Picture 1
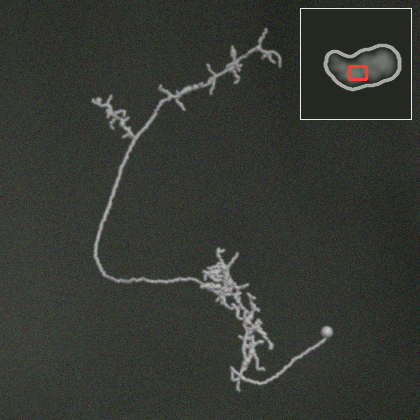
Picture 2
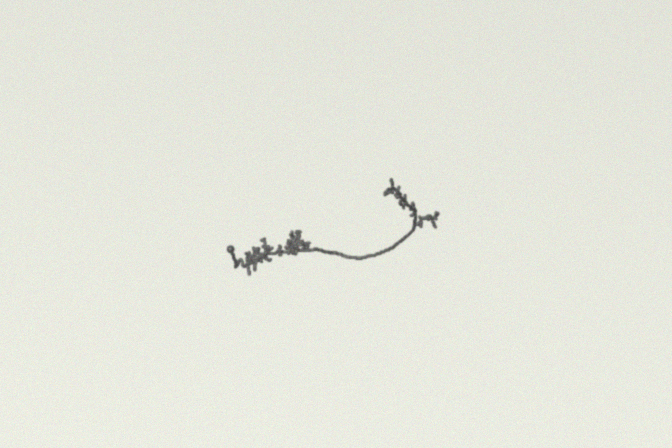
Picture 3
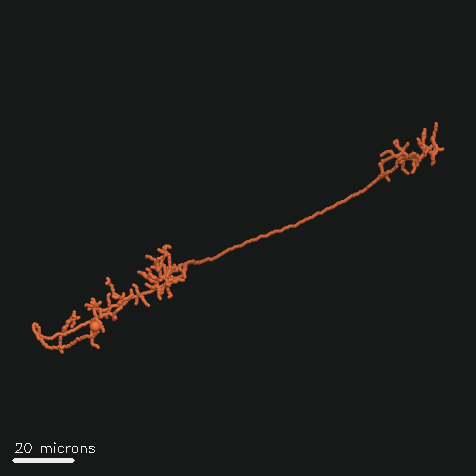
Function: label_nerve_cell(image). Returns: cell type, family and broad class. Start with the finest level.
TmY5a; TmY; optic-lobe intrinsic neuron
